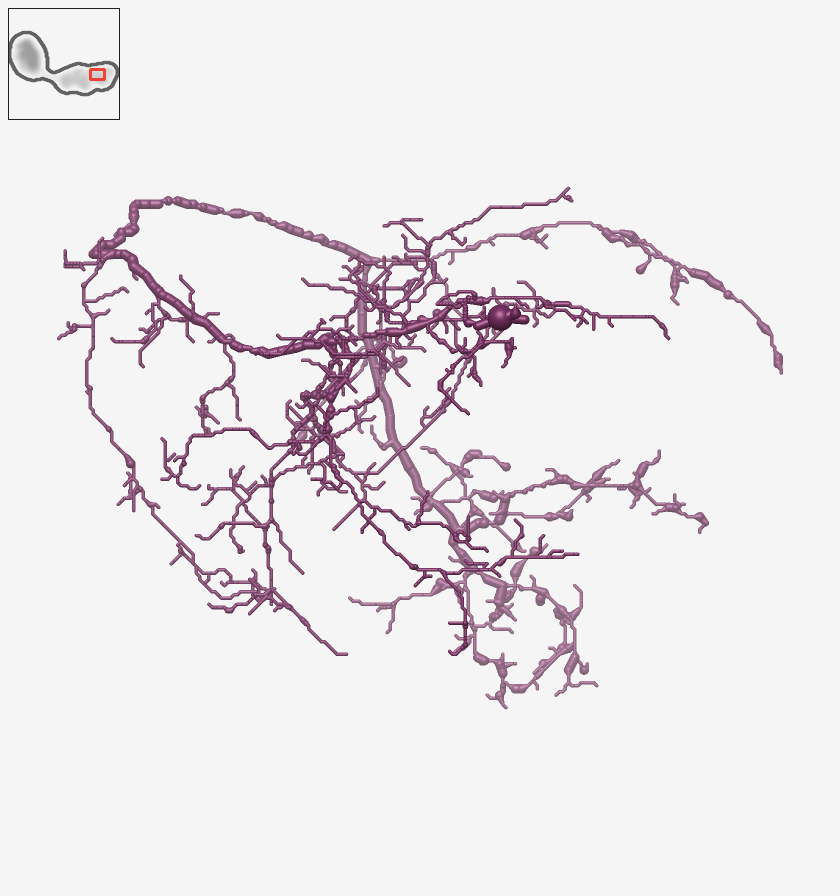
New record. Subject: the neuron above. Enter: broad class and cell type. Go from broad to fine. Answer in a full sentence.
A nerve-cord intrinsic neuron, type INXXX251.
